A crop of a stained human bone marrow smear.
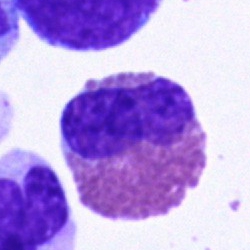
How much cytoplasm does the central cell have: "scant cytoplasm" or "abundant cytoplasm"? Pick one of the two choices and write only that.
Abundant cytoplasm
